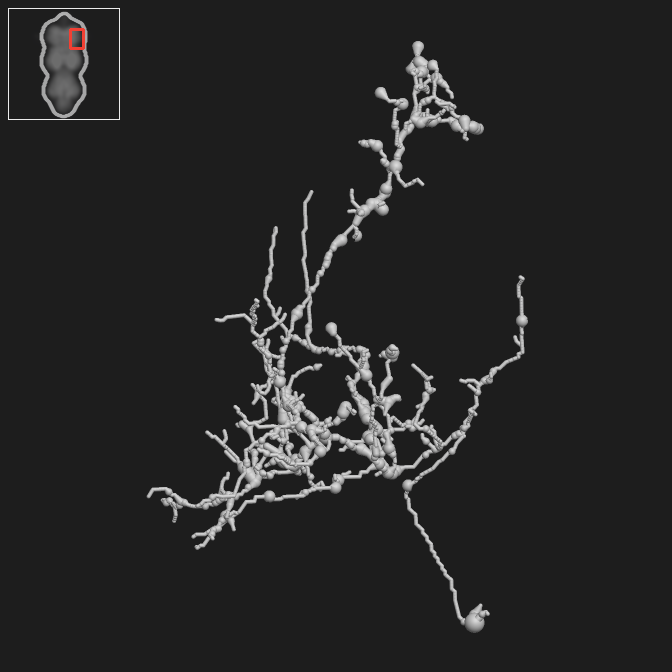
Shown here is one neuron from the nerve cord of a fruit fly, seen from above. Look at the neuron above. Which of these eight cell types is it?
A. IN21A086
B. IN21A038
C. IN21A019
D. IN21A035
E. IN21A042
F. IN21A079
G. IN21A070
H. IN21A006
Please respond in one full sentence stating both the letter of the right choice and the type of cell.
Cell type IN21A079, option F, is the one the neuron has.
